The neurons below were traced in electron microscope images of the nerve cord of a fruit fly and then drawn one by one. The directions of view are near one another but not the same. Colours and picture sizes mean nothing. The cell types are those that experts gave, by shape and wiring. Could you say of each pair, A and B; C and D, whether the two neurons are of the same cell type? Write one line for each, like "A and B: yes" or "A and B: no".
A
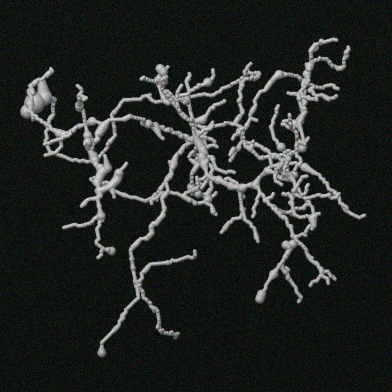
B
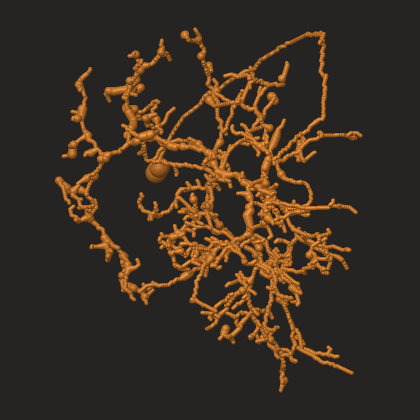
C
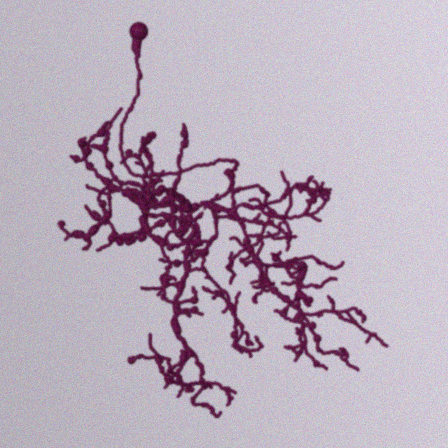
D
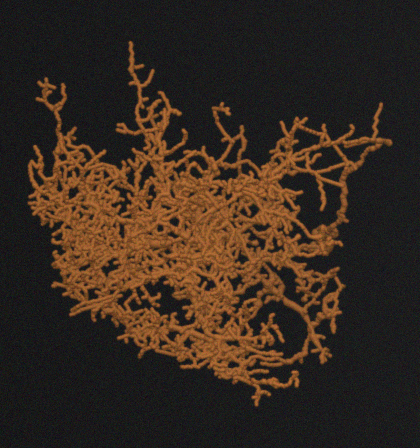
A and B: no
C and D: no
